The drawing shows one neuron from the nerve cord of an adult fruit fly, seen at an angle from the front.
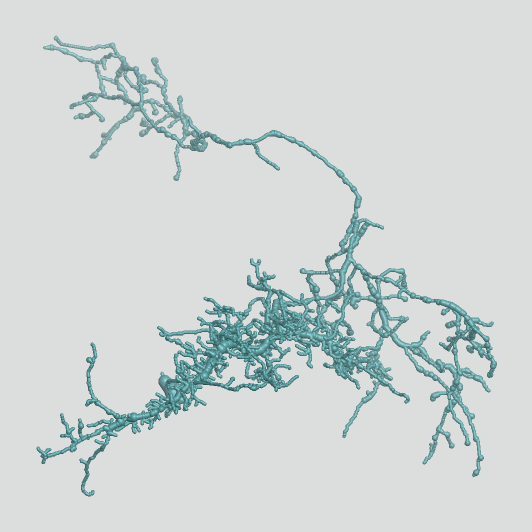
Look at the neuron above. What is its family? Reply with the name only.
hemilineage 12A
